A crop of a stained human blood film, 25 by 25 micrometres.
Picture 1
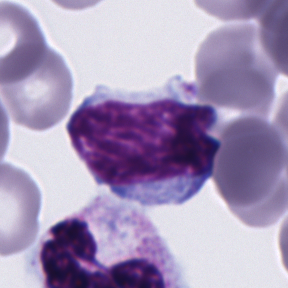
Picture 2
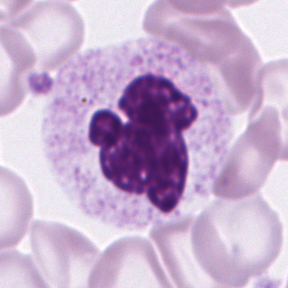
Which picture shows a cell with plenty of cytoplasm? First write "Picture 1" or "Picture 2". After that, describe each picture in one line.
Picture 2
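In picture 1: The nucleus fills most of the cell and is wider than it is tall.
In picture 2: Abundant pale lilac cytoplasm forms a wide rim around the nucleus.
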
